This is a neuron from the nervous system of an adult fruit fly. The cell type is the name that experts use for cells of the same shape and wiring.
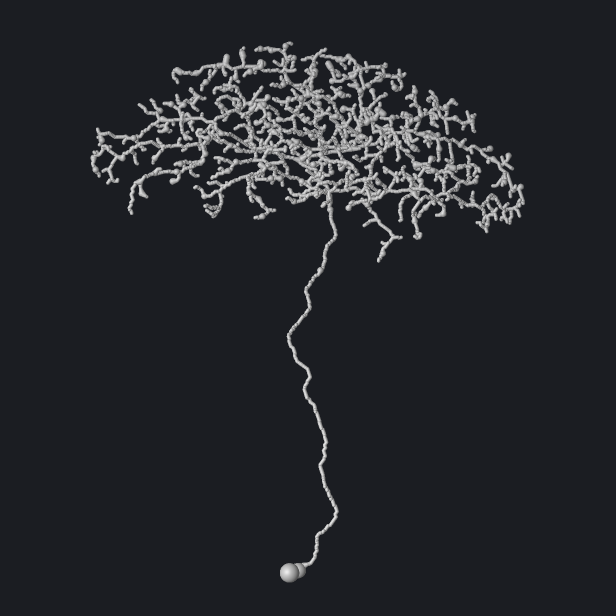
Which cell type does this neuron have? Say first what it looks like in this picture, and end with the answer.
The cell body can be seen at the bottom of the picture. More than a hundred branch ends can be seen. It is an optic-lobe intrinsic neuron. The cell type is Pm6.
